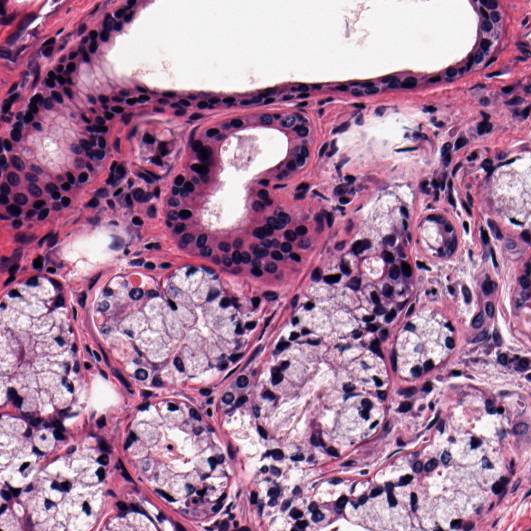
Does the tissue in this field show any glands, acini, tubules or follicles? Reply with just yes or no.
Yes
